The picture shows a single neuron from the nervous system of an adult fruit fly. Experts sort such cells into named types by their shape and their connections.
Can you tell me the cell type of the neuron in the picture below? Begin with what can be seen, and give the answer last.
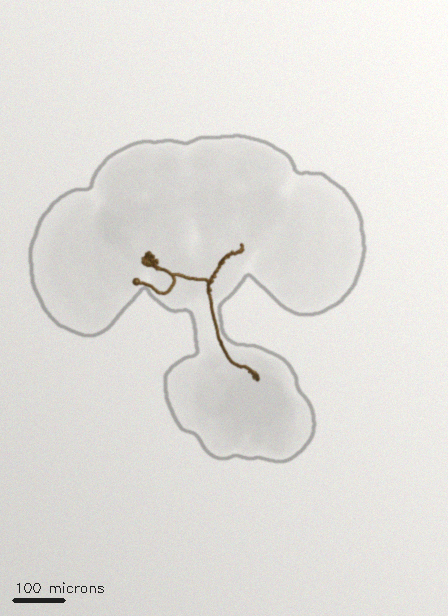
By the scale bar it is about 250 microns tall in this view. As drawn here it is about as wide as it is tall. Its broad class is descending neuron. It is of cell type DNge094.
